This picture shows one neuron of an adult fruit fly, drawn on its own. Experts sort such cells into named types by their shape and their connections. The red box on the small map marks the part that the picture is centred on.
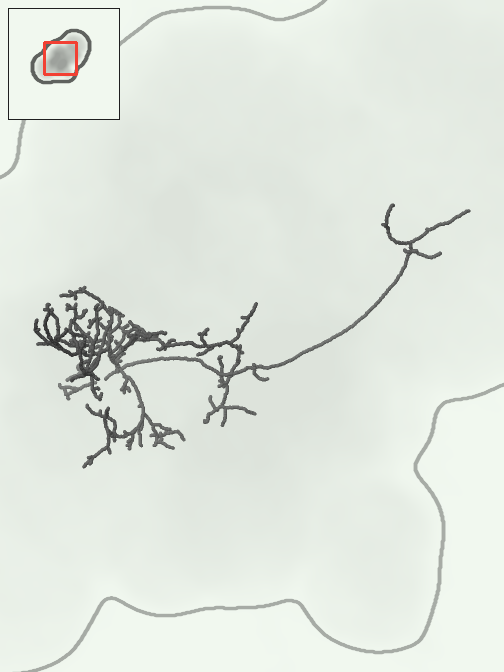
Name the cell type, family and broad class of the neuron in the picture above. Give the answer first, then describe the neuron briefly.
The cell type is aSP10A_b. Its family is hemilineage VLPa1_medial. This is a central-brain intrinsic neuron. The picture shows dozens of branch ends. In this view it is wider than it is tall.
